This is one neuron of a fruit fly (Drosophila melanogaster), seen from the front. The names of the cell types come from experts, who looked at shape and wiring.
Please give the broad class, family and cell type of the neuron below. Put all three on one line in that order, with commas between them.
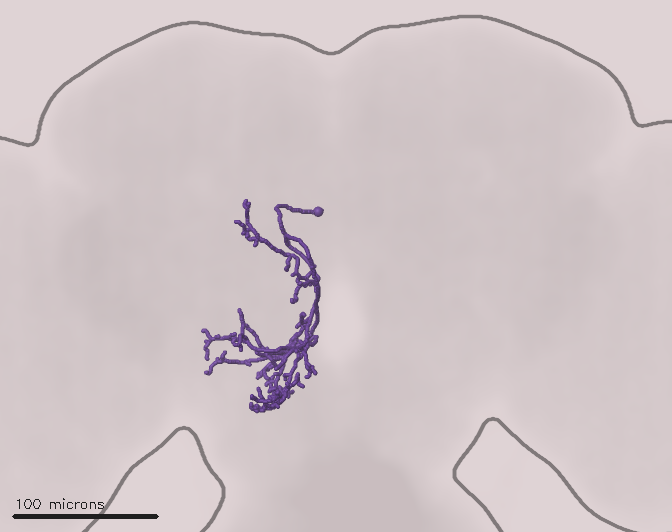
central-brain intrinsic neuron, hemilineage PSp2, CB2000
